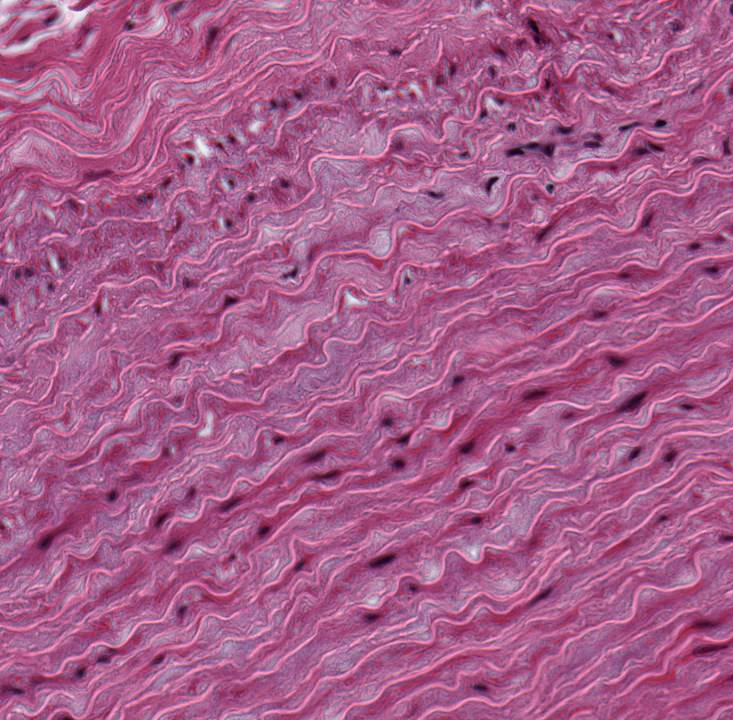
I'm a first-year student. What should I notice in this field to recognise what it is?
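Tunica media of an artery occupies the field. Pink lamellae, wavy along their length. Nuclei elongated, dark, aligned with the lamellae, lying singly between them throughout.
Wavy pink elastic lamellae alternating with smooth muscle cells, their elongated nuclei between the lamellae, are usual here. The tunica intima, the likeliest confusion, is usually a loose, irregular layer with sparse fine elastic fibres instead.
No epithelium in field.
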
